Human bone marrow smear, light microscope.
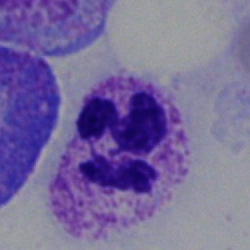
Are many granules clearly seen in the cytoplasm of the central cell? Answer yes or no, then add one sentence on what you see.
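Yes. Purple-pink granules are scattered throughout the cytoplasm.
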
